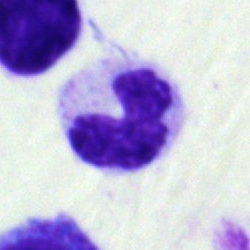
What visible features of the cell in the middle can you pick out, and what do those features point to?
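Outline roughly round, smooth. Nucleus curved, horseshoe-like, deeply notched; notch opens to upper left. Cytoplasm mostly in upper left of cell. Cell: band neutrophil.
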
